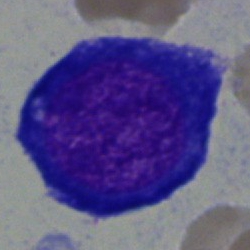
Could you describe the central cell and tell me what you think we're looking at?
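Broadly oval in outline, the cell has slightly angular, irregular edges. Its cytoplasm is stained an intense, deep blue and forms a moderate band around the nucleus on all sides. The chromatin is finely granular and purple, paler than the surrounding cytoplasm. The cell is a proerythroblast.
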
